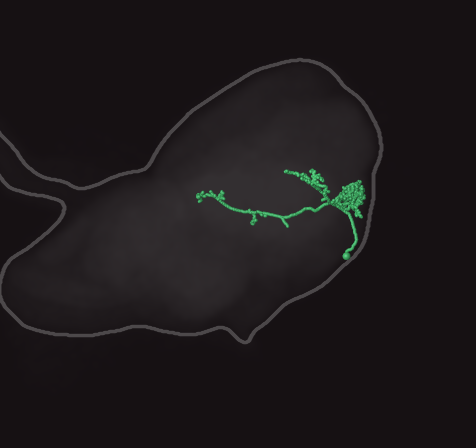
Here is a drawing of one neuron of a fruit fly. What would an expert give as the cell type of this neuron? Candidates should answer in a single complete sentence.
This neuron counts as a member of the cell type AOTU015.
